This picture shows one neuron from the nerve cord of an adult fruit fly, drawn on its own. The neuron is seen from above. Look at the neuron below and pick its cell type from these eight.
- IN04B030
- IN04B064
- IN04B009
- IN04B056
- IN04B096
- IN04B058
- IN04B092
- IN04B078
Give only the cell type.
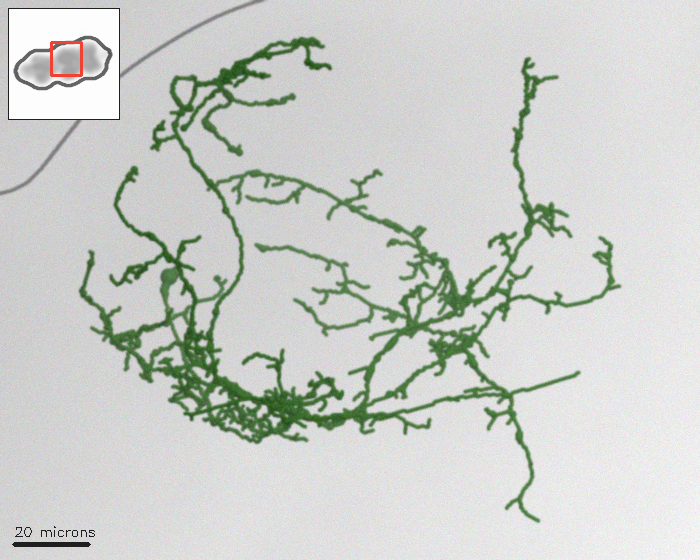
IN04B056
